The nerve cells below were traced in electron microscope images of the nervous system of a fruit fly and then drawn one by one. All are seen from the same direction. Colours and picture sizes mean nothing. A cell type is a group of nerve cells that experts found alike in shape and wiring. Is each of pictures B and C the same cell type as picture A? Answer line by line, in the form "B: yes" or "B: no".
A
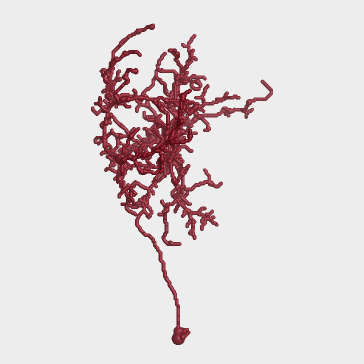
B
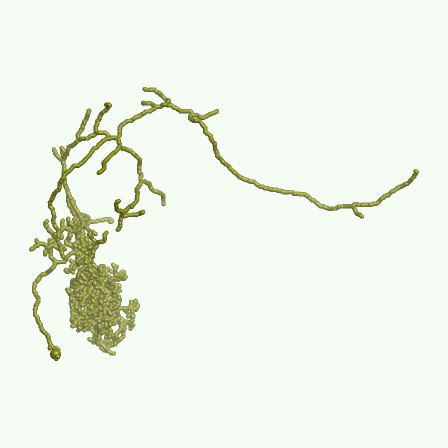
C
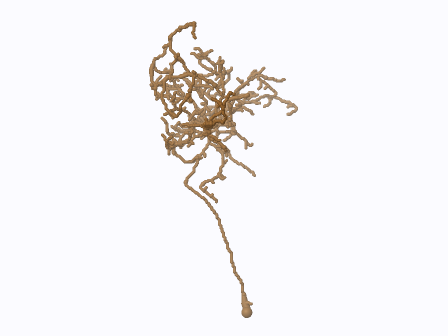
B: no
C: yes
